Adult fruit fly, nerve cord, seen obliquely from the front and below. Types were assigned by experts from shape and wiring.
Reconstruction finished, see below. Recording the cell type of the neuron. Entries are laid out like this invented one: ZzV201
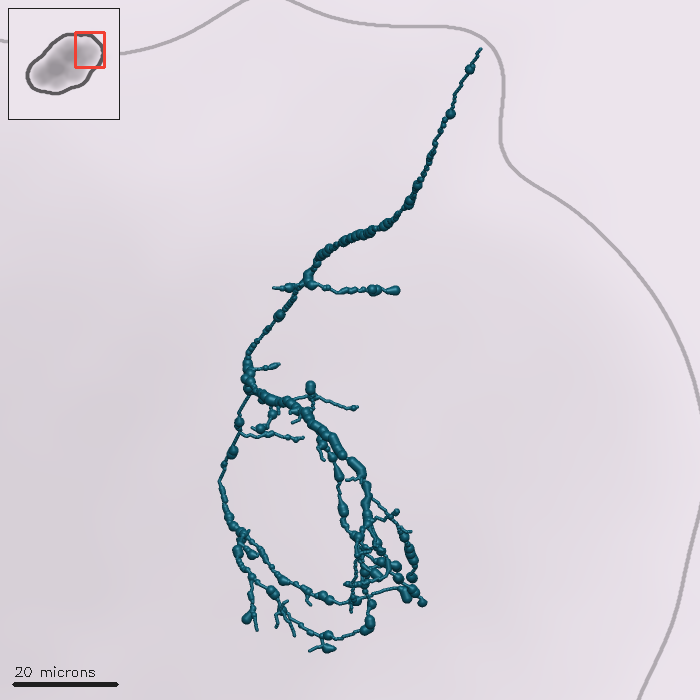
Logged: DNp56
